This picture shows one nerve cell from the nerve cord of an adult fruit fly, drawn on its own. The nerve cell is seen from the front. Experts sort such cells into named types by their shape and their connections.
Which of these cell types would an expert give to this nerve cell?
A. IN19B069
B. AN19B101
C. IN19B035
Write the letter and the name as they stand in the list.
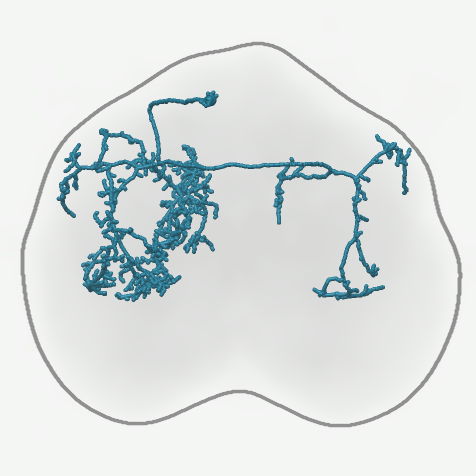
C. IN19B035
